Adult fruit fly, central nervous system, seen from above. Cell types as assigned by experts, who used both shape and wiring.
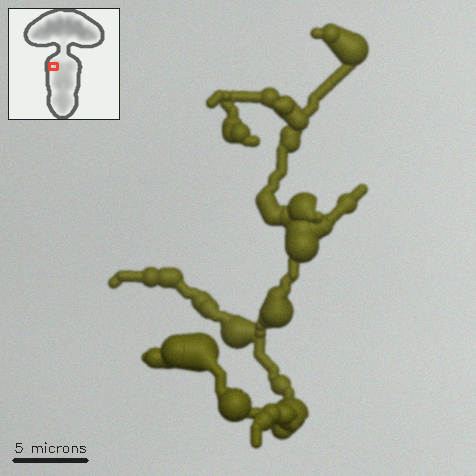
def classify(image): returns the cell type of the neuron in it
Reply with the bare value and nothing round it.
SNta21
